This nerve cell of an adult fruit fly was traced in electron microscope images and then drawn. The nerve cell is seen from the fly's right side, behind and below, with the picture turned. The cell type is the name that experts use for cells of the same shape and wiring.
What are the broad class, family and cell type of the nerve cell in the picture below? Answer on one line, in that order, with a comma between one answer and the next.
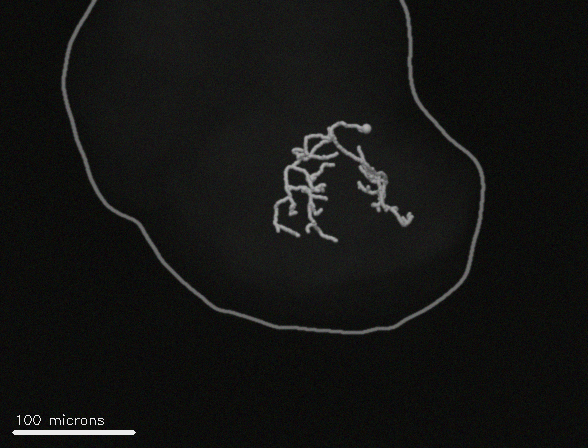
visual projection neuron, hemilineage VLPp&l1_lateral, LC41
